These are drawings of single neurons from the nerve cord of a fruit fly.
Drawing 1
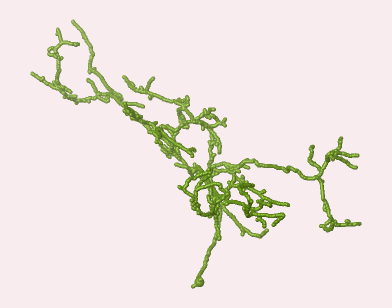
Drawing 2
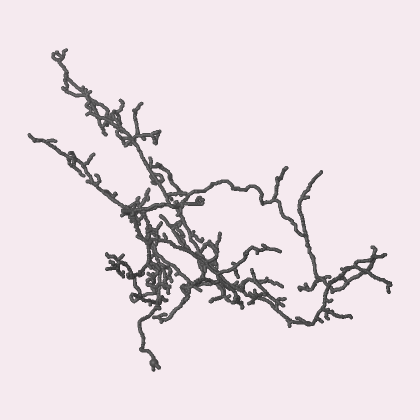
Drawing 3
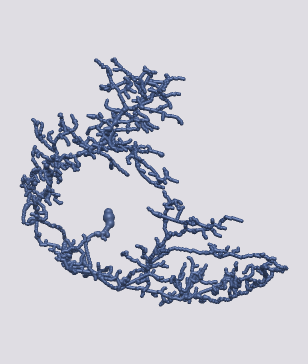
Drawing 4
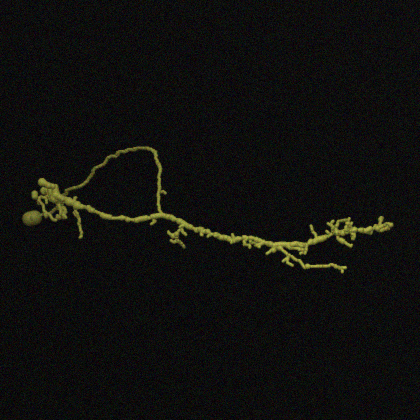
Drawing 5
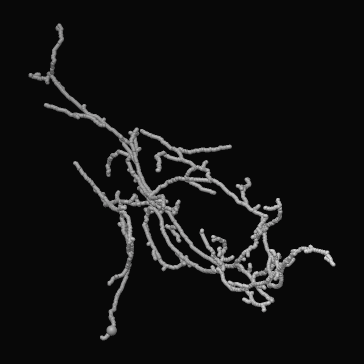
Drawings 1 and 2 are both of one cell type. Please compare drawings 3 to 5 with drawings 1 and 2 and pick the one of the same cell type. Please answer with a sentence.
The neuron in drawing 5 is of the same cell type.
